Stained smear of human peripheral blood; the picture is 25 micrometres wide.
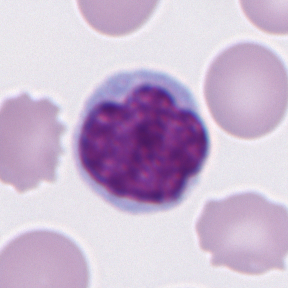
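Typical lymphocyte in a stained smear of peripheral blood. Notice how the nucleus forms several rounded lobes, separated by shallow notches. Its chromatin is dark purple and coarsely clumped, and no nucleoli can be seen. The cytoplasm holds no vacuoles.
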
